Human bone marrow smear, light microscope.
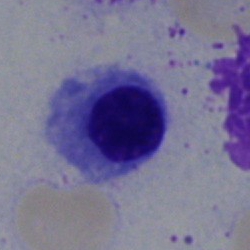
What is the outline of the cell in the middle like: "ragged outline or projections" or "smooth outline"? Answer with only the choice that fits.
Ragged outline or projections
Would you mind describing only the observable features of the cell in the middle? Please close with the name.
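Toward the right side of the cell, the nucleus sits off-centre. Its chromatin is dense and very dark purple. The cytoplasm is blue, and most of it lies on the left side of the nucleus. The cell is an erythroblast.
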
